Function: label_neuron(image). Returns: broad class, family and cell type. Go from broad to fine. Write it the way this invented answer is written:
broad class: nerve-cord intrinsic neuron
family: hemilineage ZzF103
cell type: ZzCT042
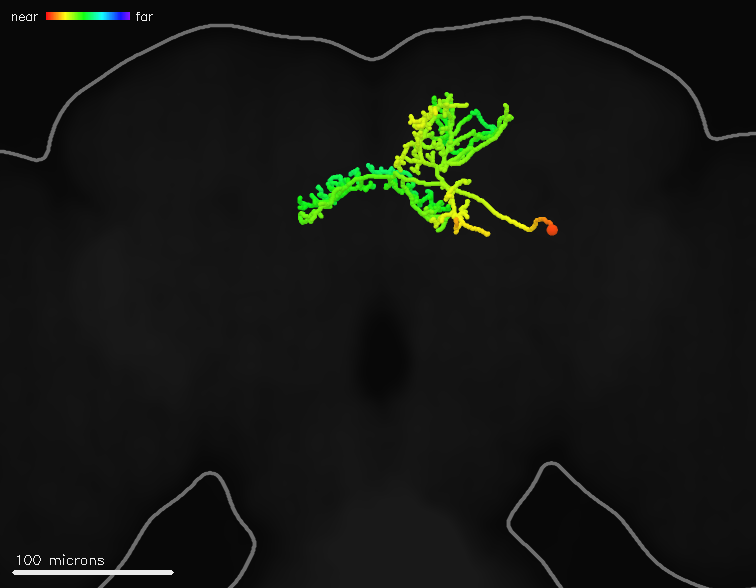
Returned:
broad class: central-brain intrinsic neuron
family: hemilineage AOTUv4_ventral
cell type: FB5Q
